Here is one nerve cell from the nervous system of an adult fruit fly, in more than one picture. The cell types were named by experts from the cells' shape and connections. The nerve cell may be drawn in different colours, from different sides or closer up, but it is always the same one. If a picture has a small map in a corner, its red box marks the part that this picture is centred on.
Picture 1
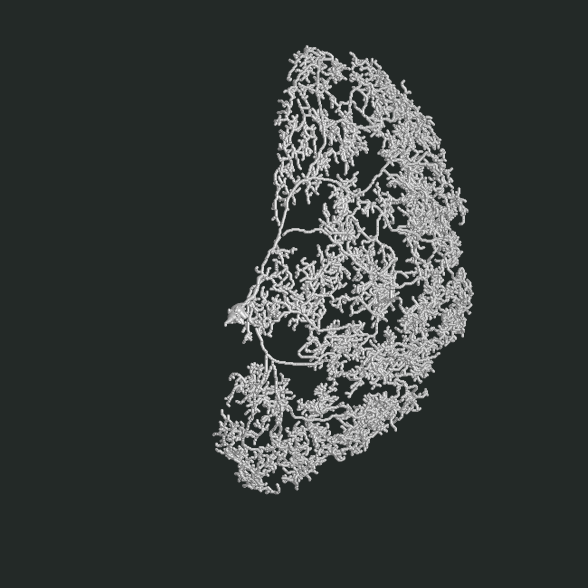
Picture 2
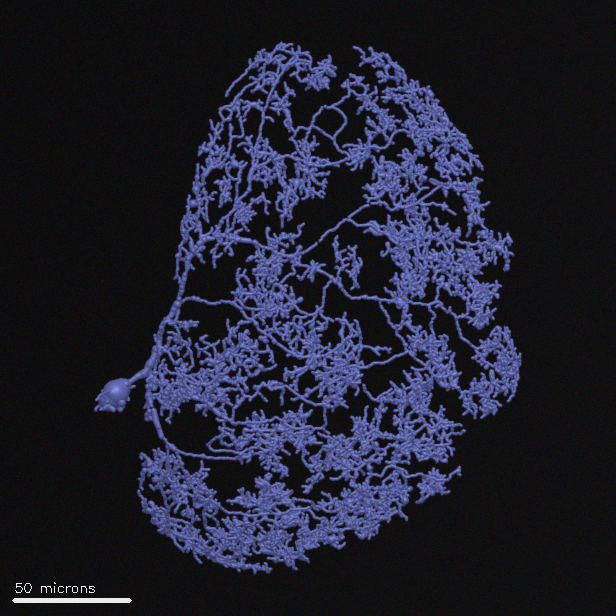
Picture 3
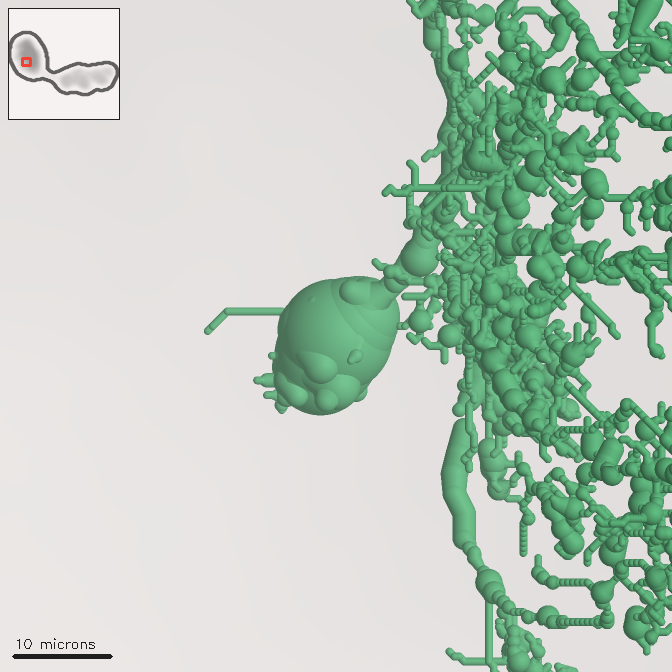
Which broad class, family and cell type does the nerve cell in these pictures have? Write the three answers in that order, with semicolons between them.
optic-lobe intrinsic neuron; Pm; Pm12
